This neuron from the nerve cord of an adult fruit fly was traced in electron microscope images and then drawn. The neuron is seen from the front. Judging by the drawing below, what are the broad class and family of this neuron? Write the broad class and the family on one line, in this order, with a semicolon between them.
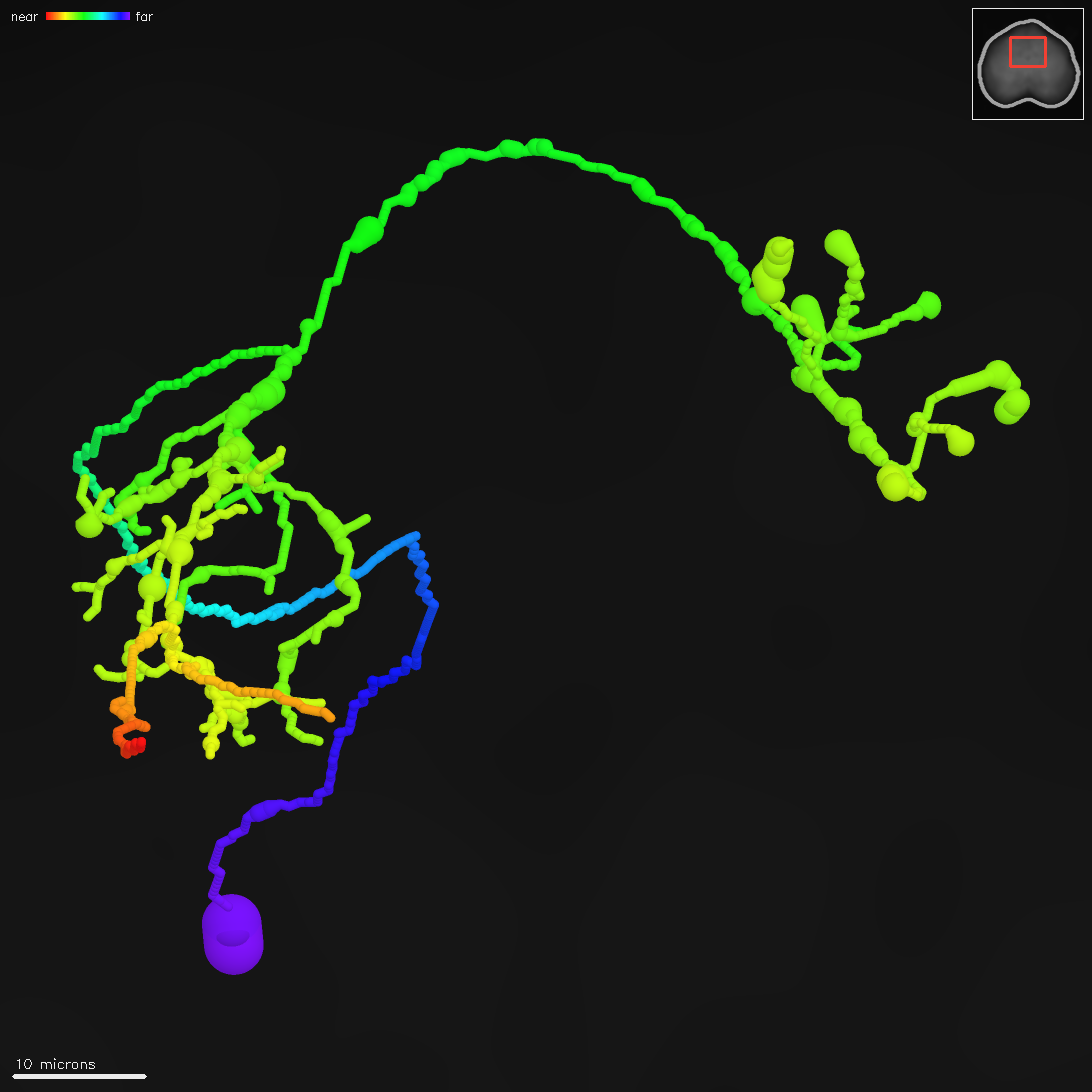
nerve-cord intrinsic neuron; hemilineage 06A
